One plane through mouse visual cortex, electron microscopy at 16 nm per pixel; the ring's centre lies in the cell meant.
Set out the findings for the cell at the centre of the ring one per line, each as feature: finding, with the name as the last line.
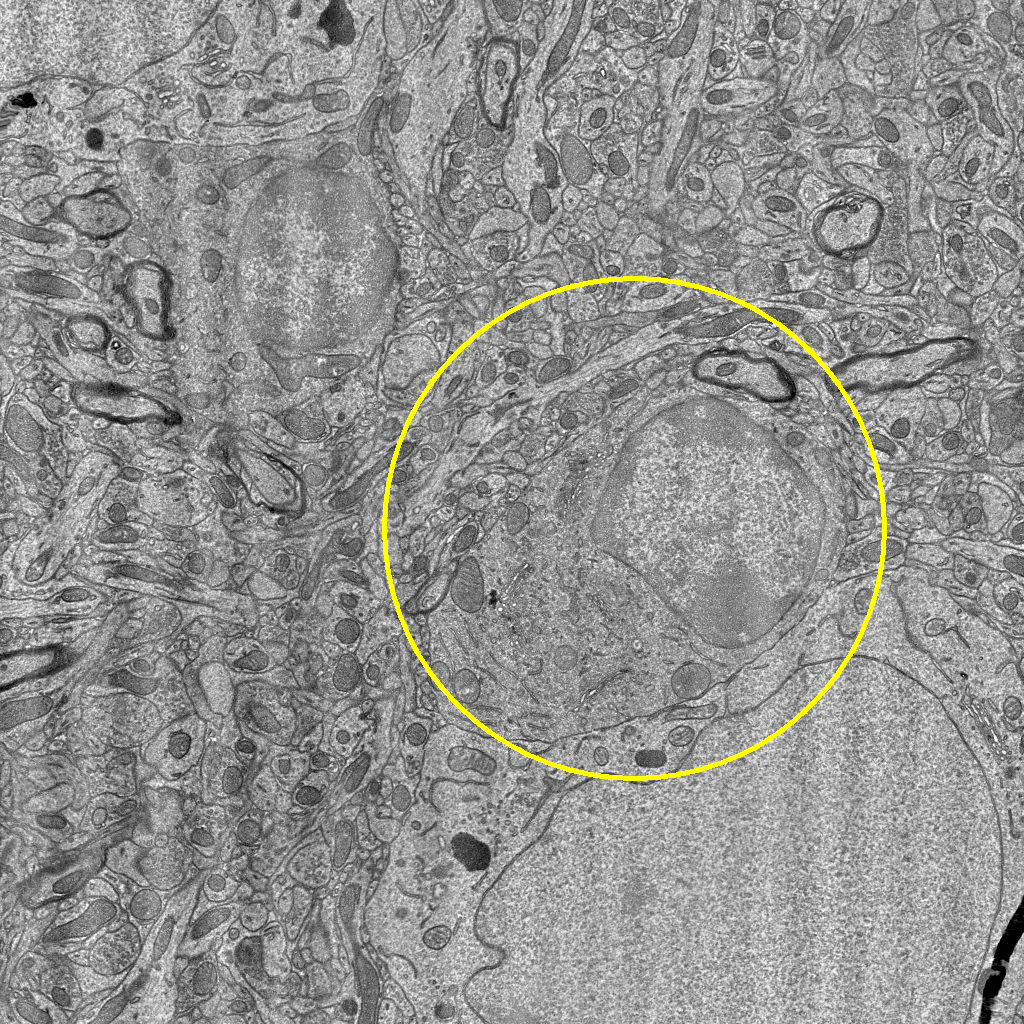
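Nucleus: large rounded oval, whole within ring
Cytoplasm: ample, mostly lower left of nucleus
Membrane stacks: short, parallel, left of nucleus
Mitochondria: mostly round or short ovals
Cell: oligodendrocyte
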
